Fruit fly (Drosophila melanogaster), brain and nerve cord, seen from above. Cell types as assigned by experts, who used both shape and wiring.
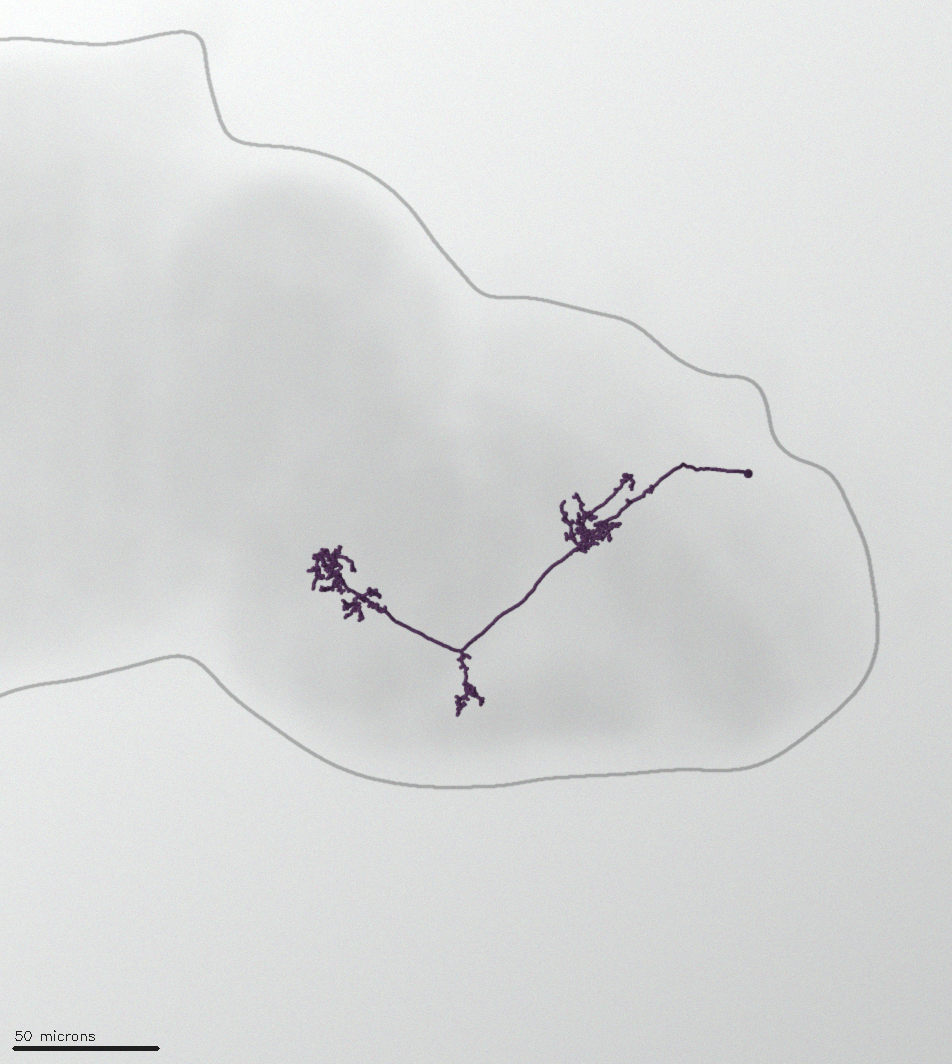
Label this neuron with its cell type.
TmY17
